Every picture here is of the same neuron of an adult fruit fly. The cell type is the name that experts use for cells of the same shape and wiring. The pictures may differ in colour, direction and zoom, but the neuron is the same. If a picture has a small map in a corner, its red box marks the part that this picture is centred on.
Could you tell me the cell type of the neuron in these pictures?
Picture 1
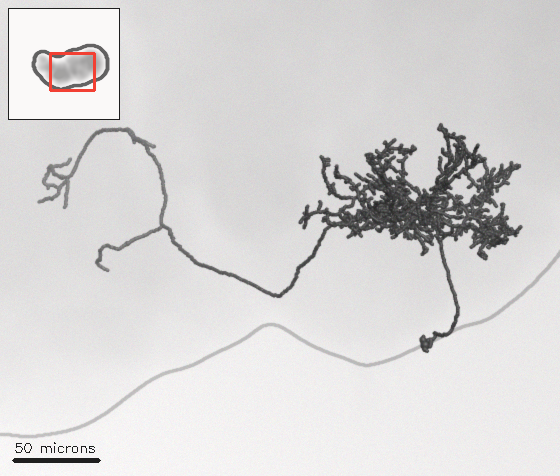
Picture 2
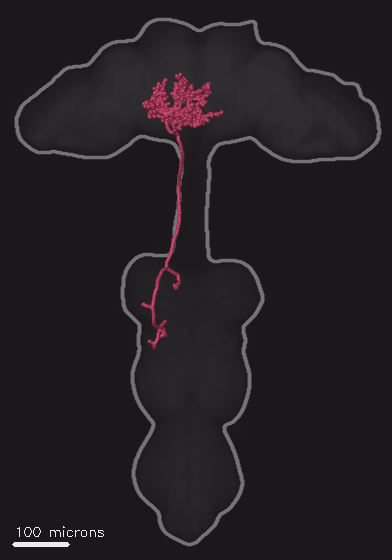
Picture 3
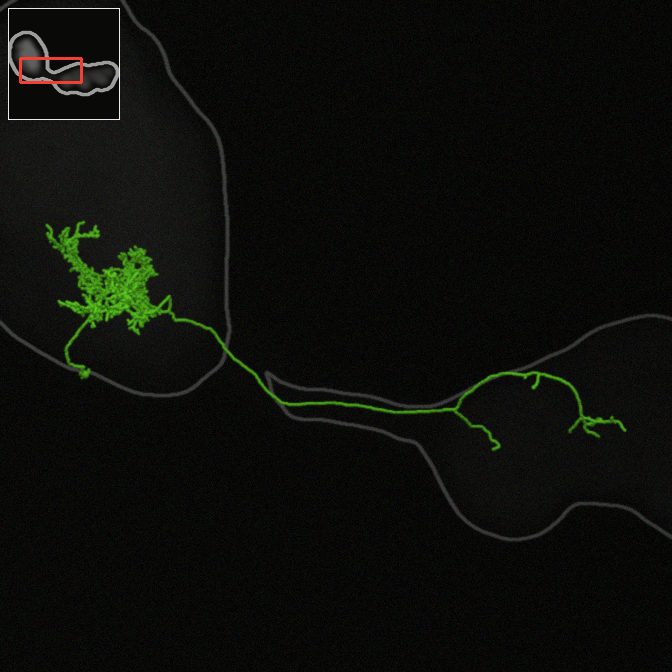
DNg52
